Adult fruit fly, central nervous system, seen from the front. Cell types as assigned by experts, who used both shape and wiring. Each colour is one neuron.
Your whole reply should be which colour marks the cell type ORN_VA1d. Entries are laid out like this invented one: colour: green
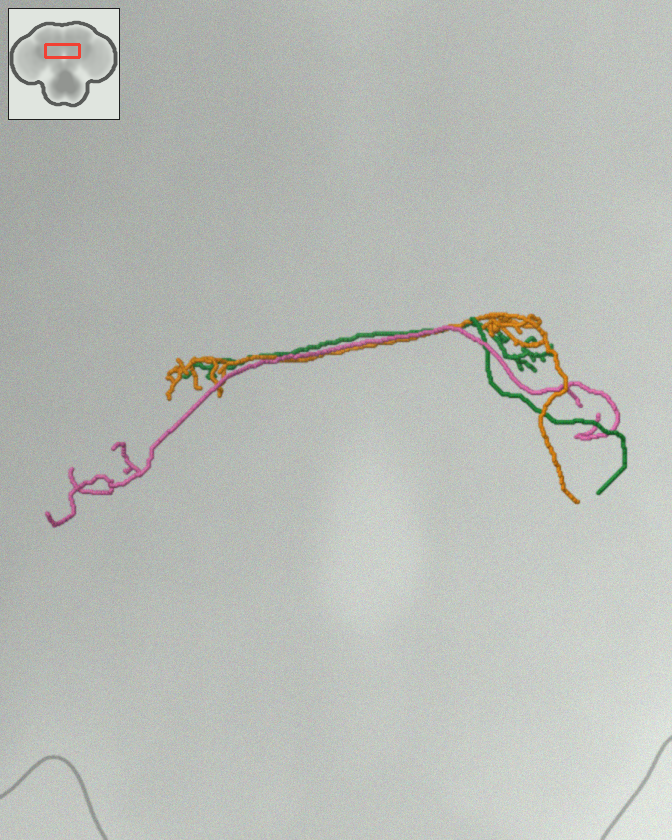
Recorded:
colour: pink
